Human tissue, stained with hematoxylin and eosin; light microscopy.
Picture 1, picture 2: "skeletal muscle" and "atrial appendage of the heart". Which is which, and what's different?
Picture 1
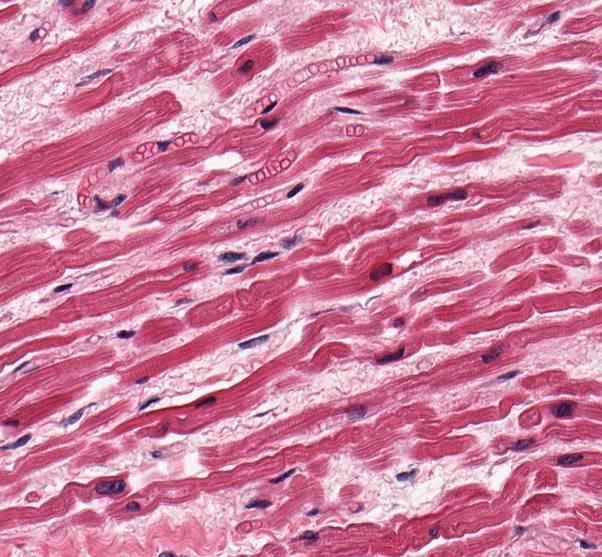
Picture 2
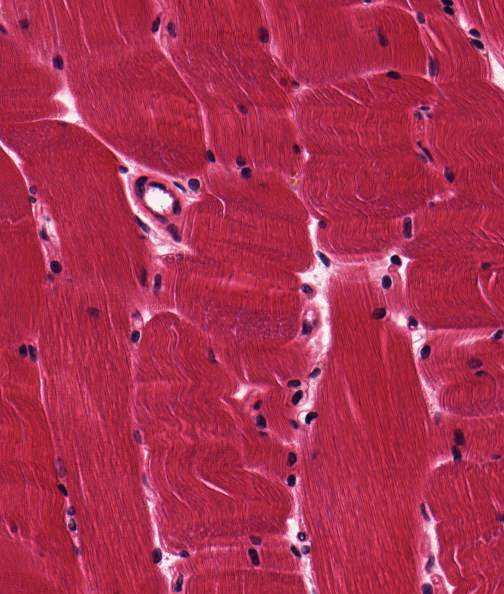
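Of the two, picture 1 shows the atrial appendage of the heart and picture 2 shows skeletal muscle. In picture 1 the muscle fibre nuclei are single, elongated and central, whereas in picture 2 the dark, elongated nuclei lie at the fibre edges.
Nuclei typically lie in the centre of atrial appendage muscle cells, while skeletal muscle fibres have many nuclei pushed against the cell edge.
Some fibres in picture 1 branch and join neighbouring fibres, whereas the long fibres in picture 2 are unbranched, run mainly from top to bottom and carry fine lengthwise lines.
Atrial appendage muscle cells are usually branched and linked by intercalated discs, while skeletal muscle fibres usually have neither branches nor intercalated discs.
Pale, loose, delicately fibrillar interstitial tissue separates the fibres in picture 1, where small capillaries with chains of red blood cells lie at upper left; picture 2 has a small blood vessel with an open round lumen at upper left.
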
